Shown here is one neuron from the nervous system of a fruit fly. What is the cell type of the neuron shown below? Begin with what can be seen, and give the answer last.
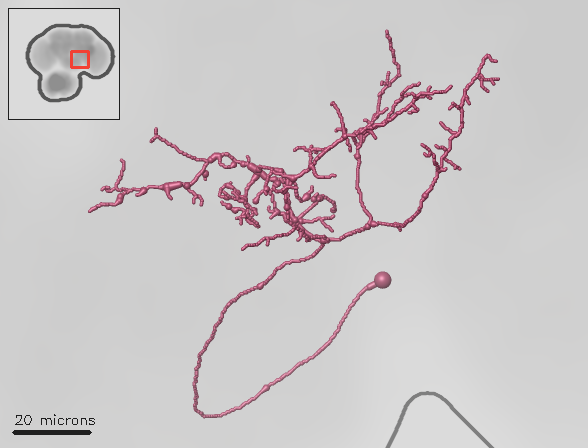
From left to right in the picture it spans about 110 microns. The picture shows dozens of branch ends. Its broad class is central-brain intrinsic neuron. The cell type is CB0986.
